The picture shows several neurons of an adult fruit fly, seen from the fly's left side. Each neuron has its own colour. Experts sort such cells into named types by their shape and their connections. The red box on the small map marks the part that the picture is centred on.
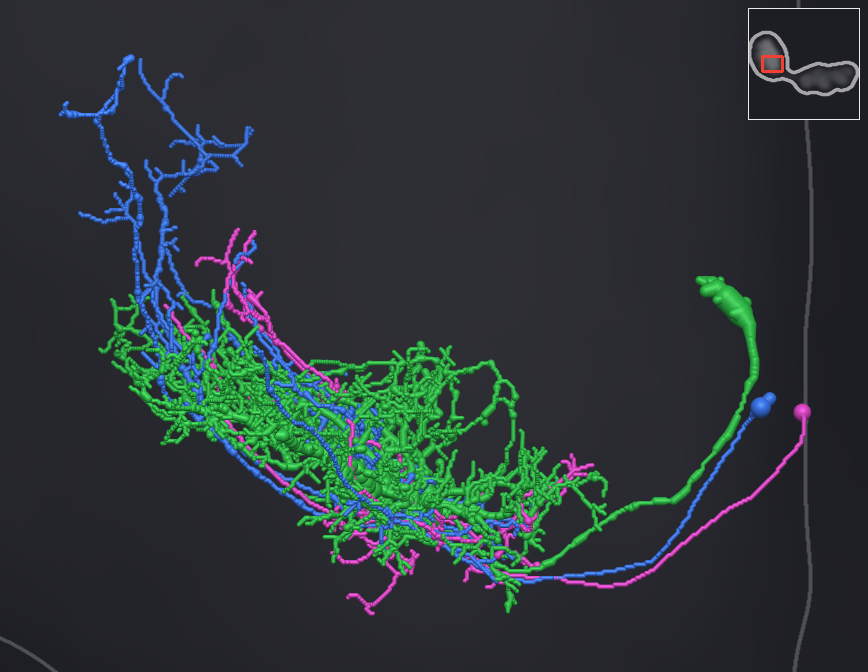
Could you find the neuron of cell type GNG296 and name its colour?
blue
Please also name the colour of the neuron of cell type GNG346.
magenta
